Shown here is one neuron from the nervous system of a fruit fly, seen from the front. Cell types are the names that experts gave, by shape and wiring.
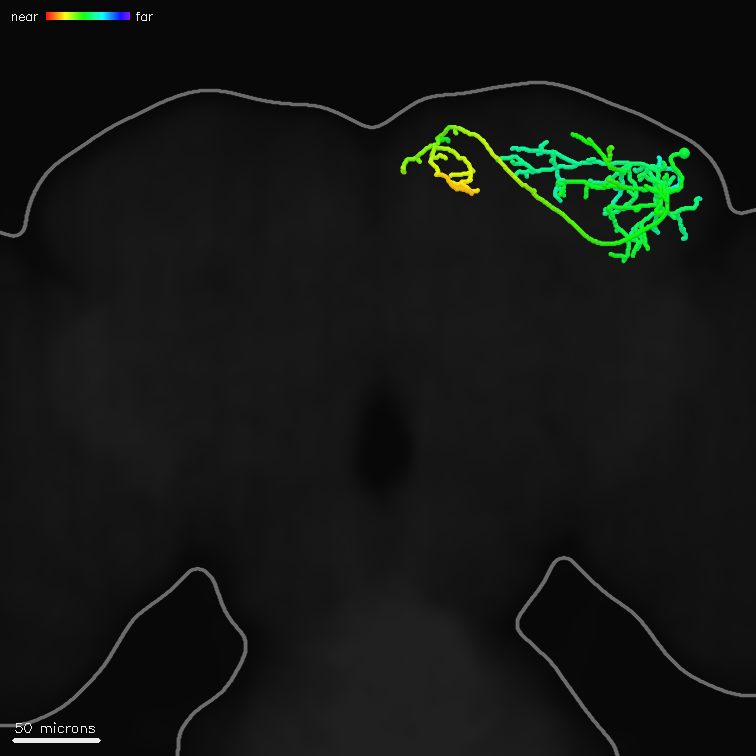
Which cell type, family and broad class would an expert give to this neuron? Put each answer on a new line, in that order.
CB2667
hemilineage LHl2_dorsal
central-brain intrinsic neuron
